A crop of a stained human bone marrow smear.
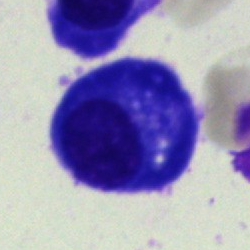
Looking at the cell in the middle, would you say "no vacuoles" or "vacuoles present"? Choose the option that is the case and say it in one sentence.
Inside its cytoplasm lie one or more clear vacuoles.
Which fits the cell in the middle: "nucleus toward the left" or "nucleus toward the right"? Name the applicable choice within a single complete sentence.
Most of the cytoplasm lies to the right of the nucleus.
